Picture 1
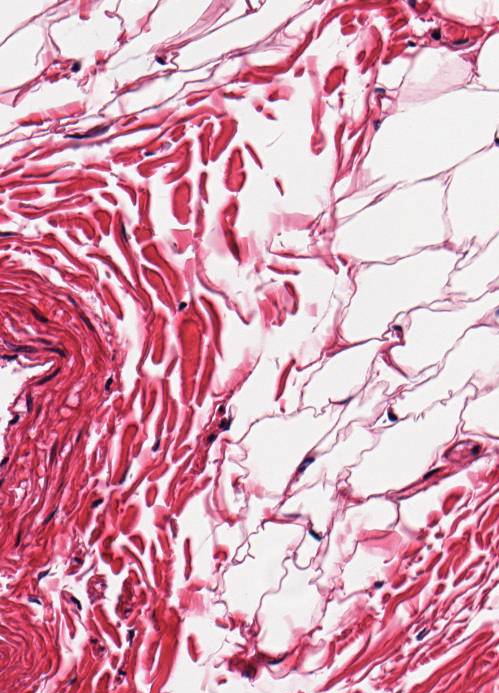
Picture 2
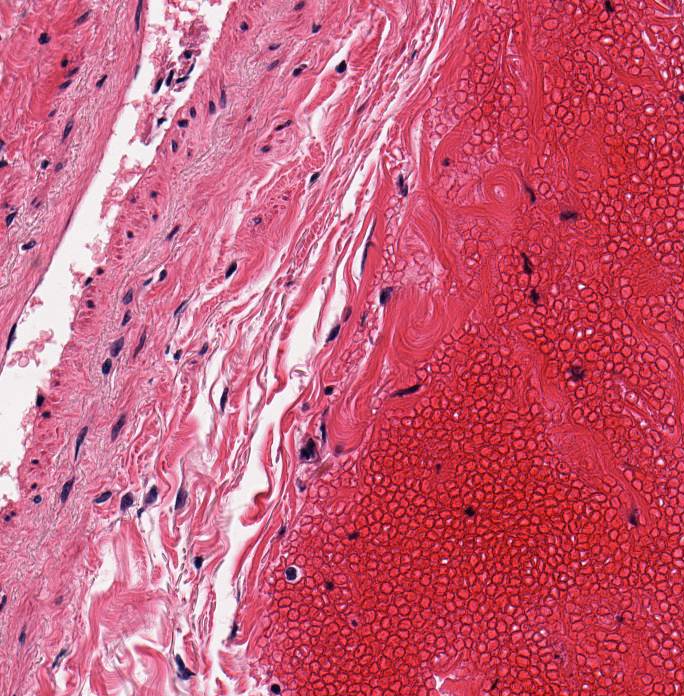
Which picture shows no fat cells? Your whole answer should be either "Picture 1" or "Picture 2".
Picture 2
